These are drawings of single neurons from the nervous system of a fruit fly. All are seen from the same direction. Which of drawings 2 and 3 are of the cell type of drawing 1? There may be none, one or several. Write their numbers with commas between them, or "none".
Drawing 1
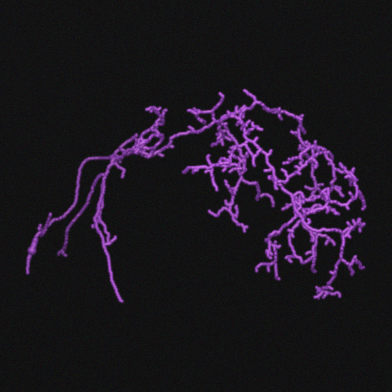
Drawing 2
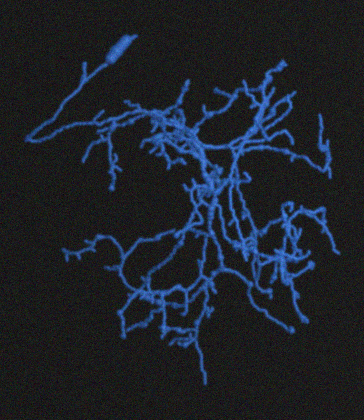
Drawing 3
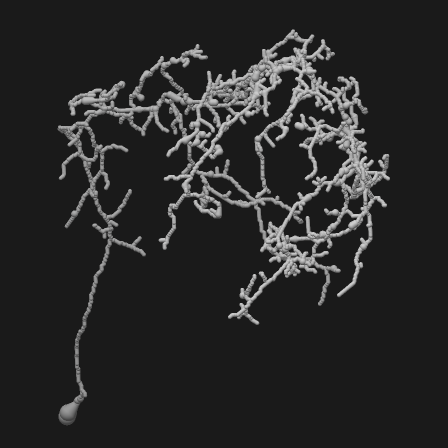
3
